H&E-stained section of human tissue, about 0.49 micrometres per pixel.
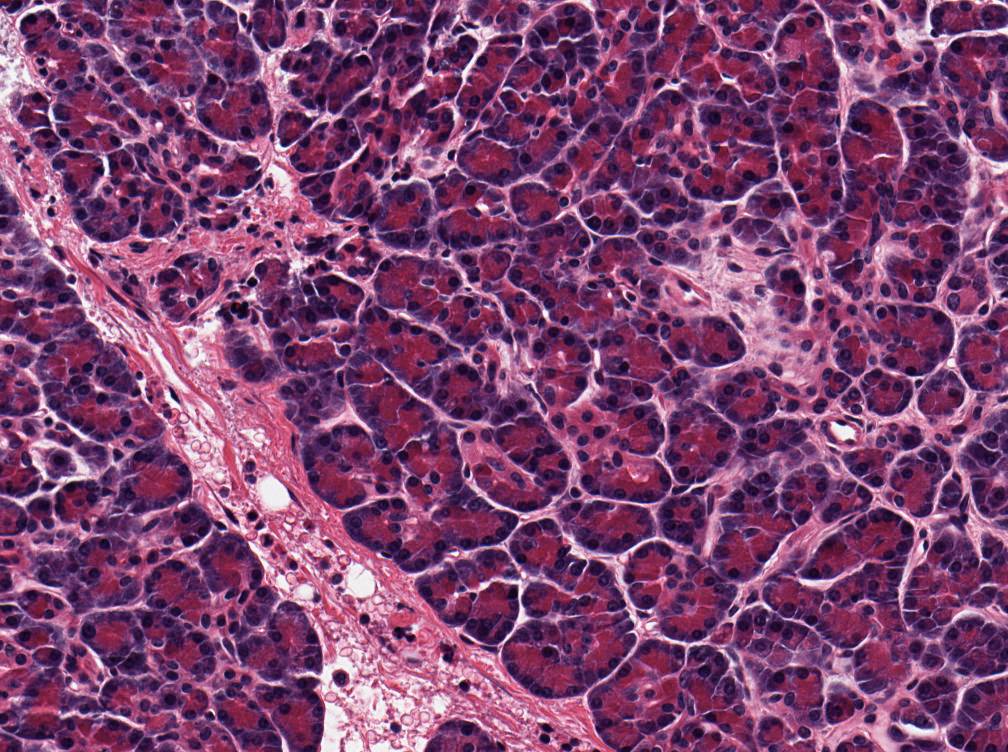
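Pancreas: closely packed rounded acini fill most of the field; outside the diagonal band, only thin strands of stroma separate them. In the acinar cells the cytoplasm is eosinophilic at the apex, facing the acinar centre, and purple and basophilic at the base. Their round dark nuclei sit basally, near the outer edge of each acinus.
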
